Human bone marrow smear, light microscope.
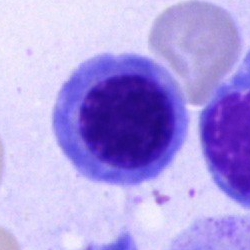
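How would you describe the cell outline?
Round and smooth.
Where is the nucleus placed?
Slightly off-centre, towards the right, with a moderate rim of cytoplasm surrounding it on all sides.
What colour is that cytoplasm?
Blue.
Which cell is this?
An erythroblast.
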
